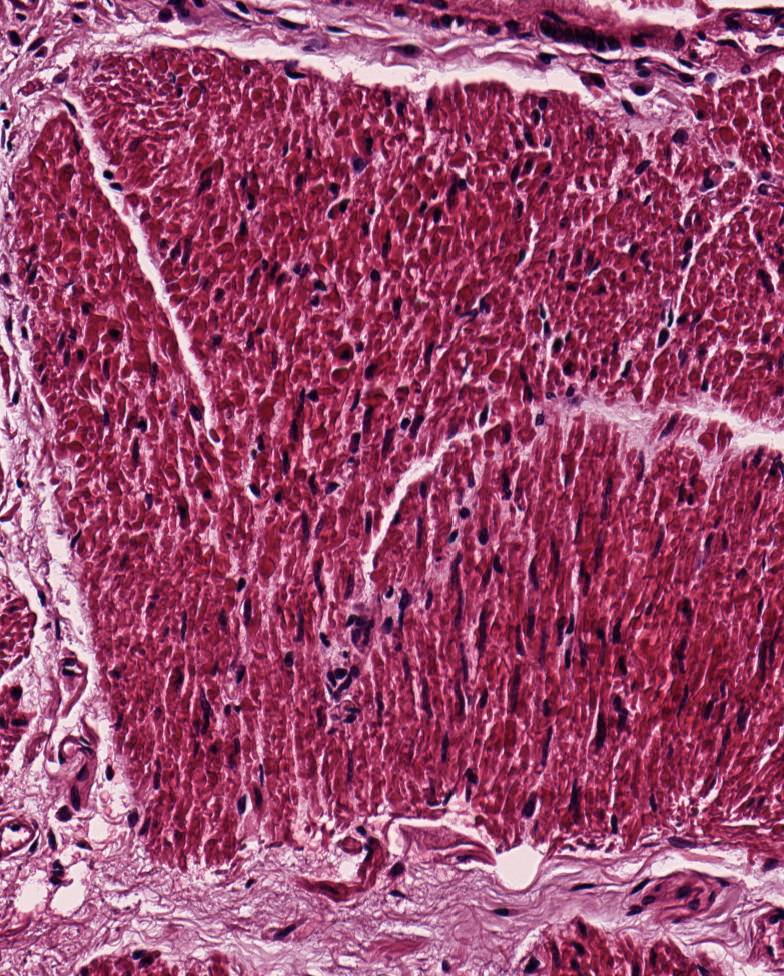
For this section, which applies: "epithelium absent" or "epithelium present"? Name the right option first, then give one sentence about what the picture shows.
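Epithelium absent. No epithelium is present anywhere in the field.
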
